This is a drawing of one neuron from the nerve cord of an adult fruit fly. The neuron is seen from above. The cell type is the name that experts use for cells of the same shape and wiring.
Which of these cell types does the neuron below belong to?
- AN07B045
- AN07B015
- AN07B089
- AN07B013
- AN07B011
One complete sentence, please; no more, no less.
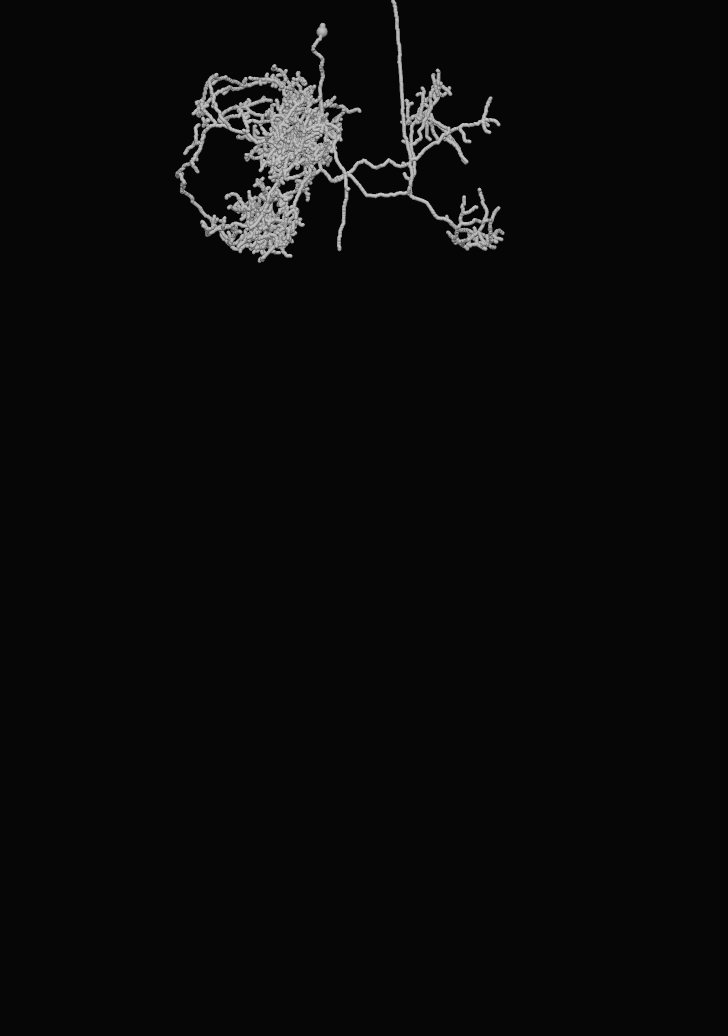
The neuron is categorized under cell type AN07B015.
